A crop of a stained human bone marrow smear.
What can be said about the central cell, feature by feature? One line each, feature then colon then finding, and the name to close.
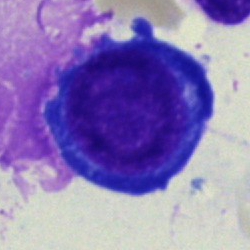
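Nucleus: dark purple throughout
Cytoplasm amount: only a thin rim around the nucleus
Cytoplasm colour: deep blue
Edge: a small rounded bleb projecting from the top
Identification: proerythroblast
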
